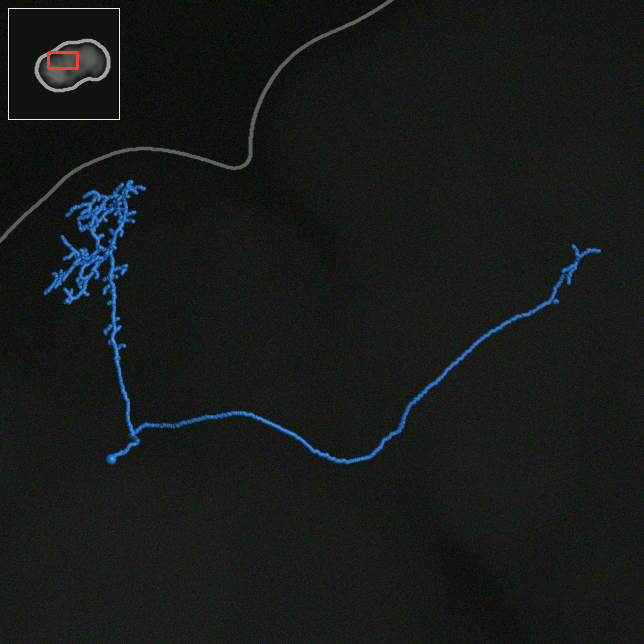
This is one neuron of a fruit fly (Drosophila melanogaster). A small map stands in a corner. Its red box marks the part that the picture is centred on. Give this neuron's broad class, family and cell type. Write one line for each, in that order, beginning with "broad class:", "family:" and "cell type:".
broad class: visual projection neuron
family: MeVP
cell type: MeVP6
